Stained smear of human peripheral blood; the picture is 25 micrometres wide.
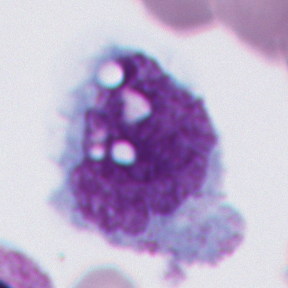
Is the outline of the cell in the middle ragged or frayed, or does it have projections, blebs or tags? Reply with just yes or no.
Yes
